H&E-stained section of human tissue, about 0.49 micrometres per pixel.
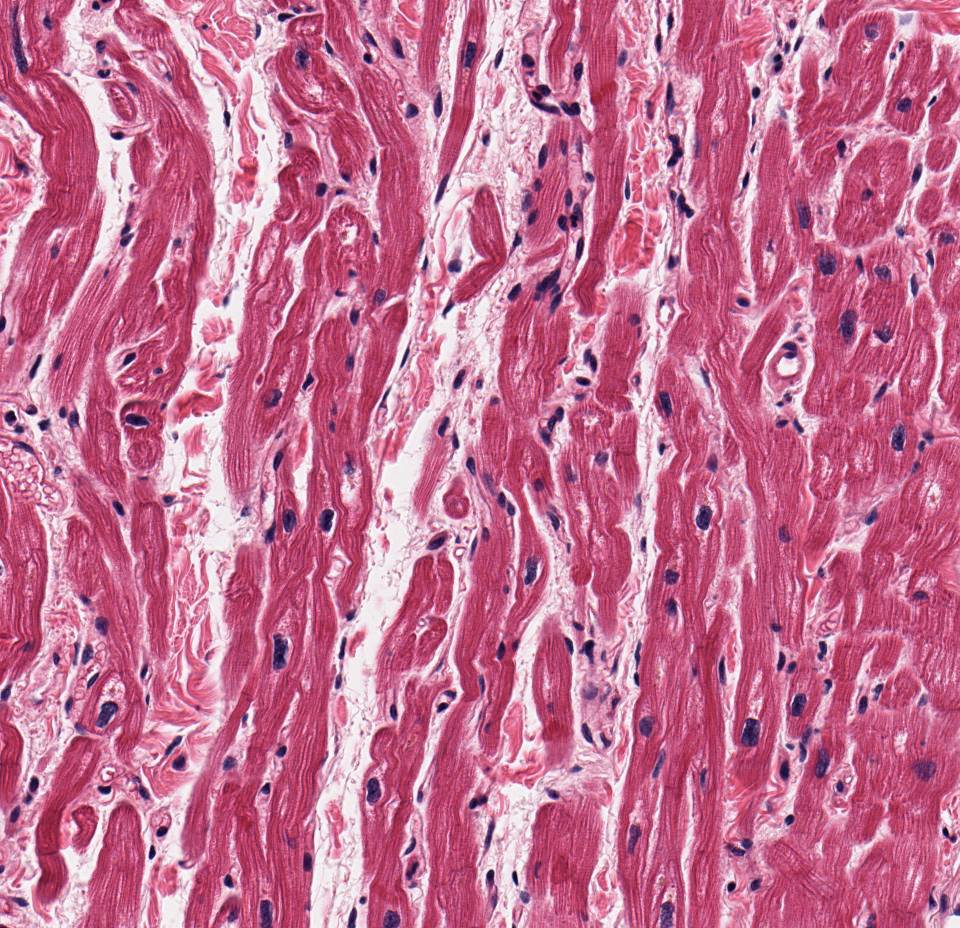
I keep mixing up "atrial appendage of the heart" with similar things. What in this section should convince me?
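This section is the atrial appendage of the heart.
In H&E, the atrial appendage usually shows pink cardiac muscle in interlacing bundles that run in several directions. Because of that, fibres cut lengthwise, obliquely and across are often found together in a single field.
First point: the long pink muscle fibres in the picture fit the expected pink cardiac muscle. Second point, which does not fit: these fibres run mainly from top to bottom across the field, rather than in several directions. Next, the nuclei of the muscle fibres lie centrally within them, and some fibres branch and join neighbouring fibres. Last, pale loose connective tissue with small, dark, elongated nuclei lies between the muscle fibres.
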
